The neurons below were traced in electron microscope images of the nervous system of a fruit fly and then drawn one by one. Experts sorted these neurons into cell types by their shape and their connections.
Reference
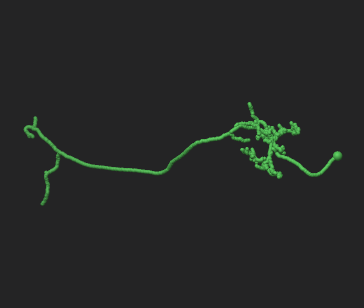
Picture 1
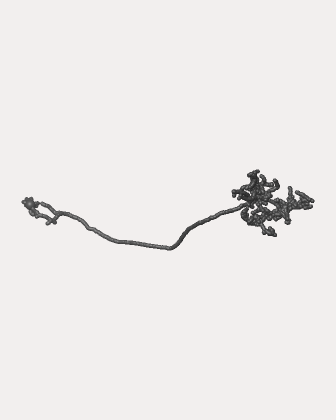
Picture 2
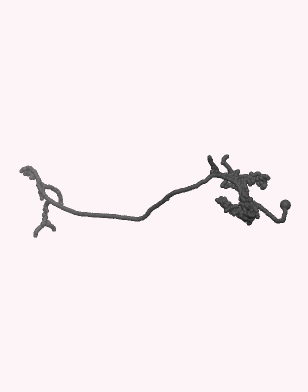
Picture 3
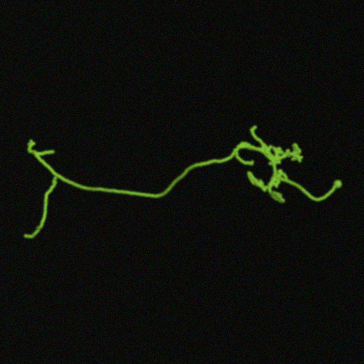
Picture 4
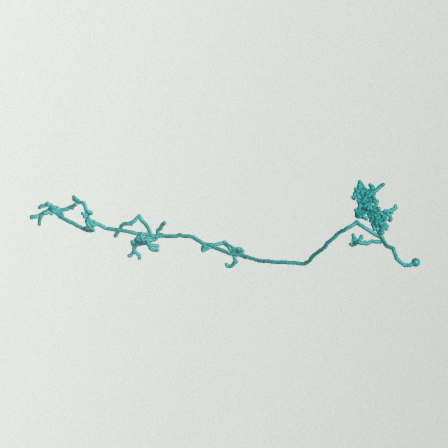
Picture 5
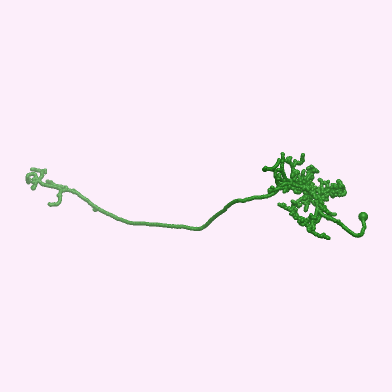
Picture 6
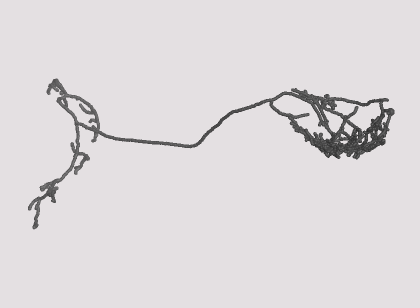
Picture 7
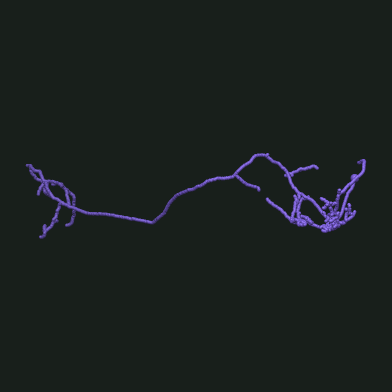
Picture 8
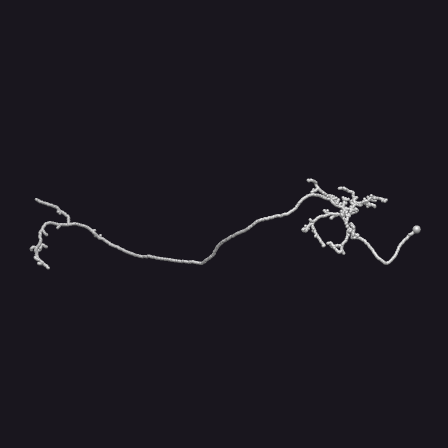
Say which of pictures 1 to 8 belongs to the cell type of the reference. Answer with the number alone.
3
